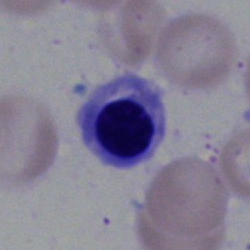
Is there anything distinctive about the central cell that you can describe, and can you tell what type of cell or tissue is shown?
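Look first at the nucleus: the chromatin is dense and very dark purple all the way through. You won't find any nucleoli in it. Around the nucleus runs a moderate rim of blue-lavender cytoplasm, and that cytoplasm has no visible granules. What you're looking at is an erythroblast.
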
